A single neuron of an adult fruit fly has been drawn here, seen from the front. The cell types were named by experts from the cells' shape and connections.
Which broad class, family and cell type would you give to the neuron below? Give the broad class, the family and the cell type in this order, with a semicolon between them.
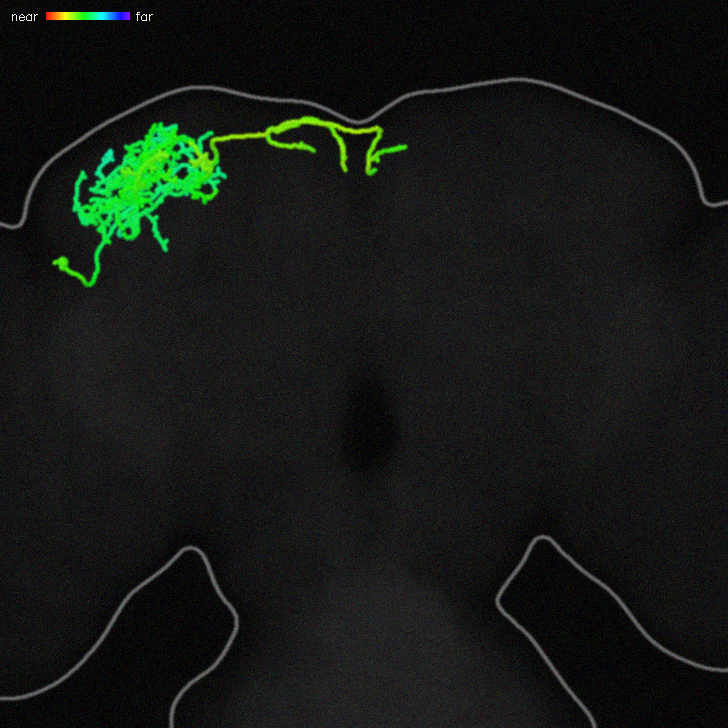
central-brain intrinsic neuron; hemilineage LHa1; SLP112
